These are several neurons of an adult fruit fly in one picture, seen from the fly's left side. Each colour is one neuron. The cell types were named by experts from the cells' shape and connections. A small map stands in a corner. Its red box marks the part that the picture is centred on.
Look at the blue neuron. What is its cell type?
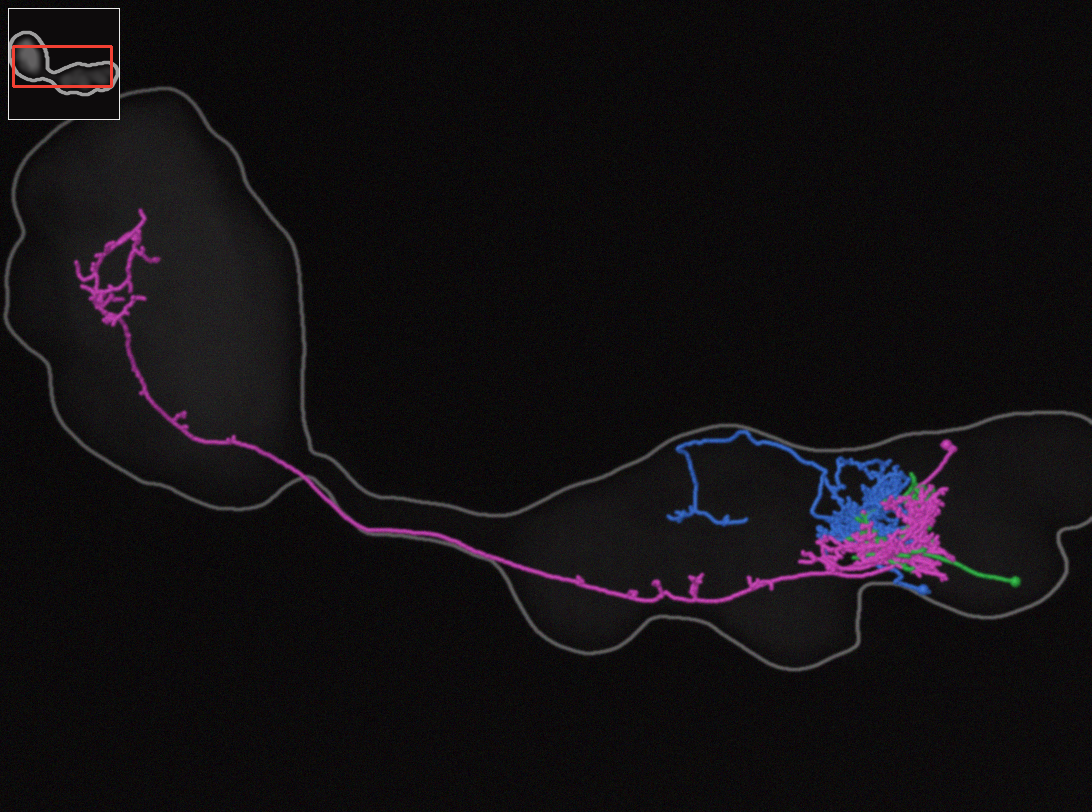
IN02A024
